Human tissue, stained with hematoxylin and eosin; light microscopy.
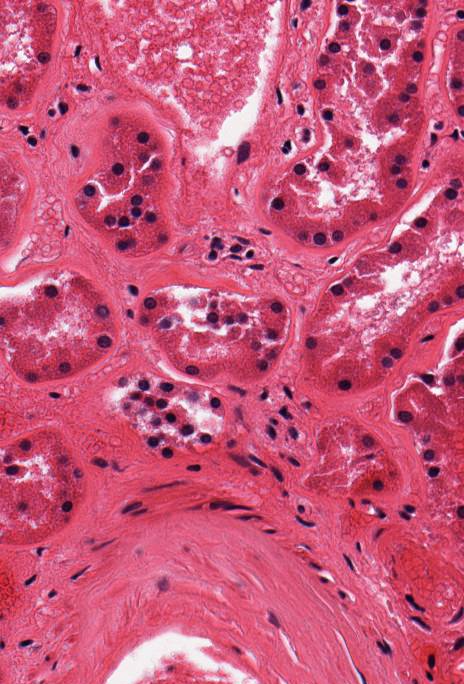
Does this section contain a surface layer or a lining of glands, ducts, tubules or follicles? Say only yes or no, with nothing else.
Yes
